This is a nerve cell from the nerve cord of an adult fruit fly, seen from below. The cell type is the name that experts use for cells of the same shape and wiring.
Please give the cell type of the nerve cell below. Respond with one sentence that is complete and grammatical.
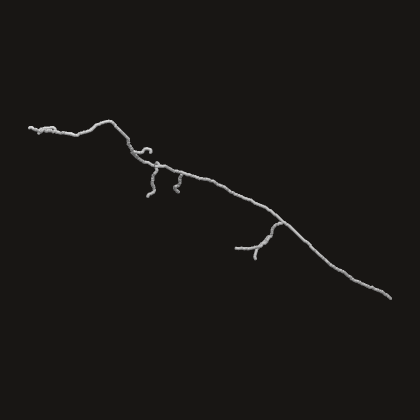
With respect to cell type, this nerve cell is DNg72.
